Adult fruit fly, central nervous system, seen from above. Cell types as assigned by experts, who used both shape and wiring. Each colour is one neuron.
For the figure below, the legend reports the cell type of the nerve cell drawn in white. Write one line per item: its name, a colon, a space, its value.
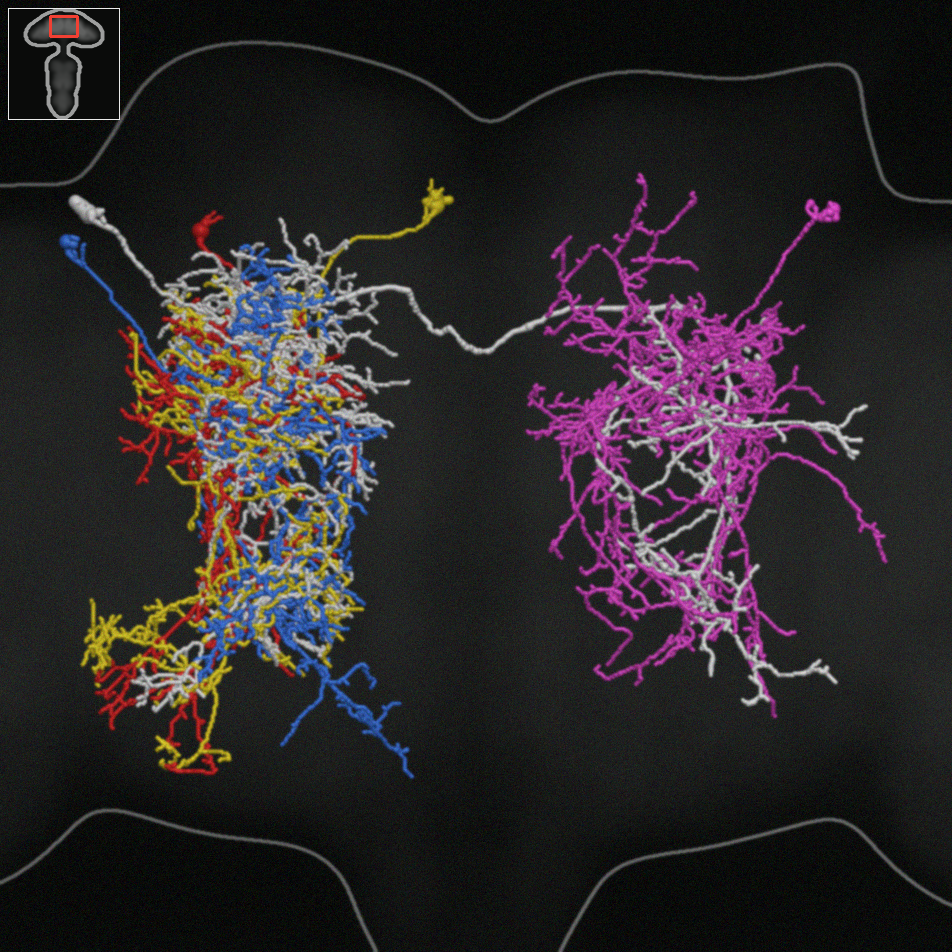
cell type: LAL125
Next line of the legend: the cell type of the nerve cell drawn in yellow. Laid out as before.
cell type: LAL099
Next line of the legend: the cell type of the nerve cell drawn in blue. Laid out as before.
cell type: LAL046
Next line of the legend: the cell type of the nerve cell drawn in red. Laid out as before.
cell type: LAL081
